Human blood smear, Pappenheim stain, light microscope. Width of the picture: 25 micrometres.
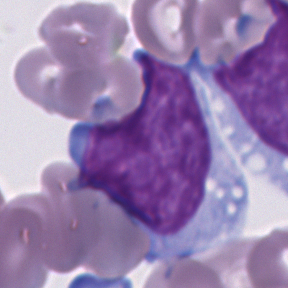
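Myeloblast, the nucleated cell at the centre of a stained smear of peripheral blood. Nucleus: large and irregular, with angular corners. Chromatin: fine and lacy rather than clumped. Cytoplasm of the myeloblast: mostly to the right of the nucleus, with several small round clear vacuoles below and right of it.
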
